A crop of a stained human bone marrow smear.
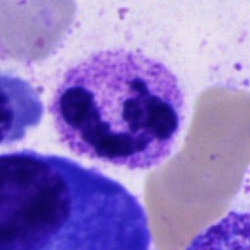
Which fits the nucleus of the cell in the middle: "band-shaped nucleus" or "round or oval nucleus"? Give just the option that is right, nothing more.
Band-shaped nucleus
